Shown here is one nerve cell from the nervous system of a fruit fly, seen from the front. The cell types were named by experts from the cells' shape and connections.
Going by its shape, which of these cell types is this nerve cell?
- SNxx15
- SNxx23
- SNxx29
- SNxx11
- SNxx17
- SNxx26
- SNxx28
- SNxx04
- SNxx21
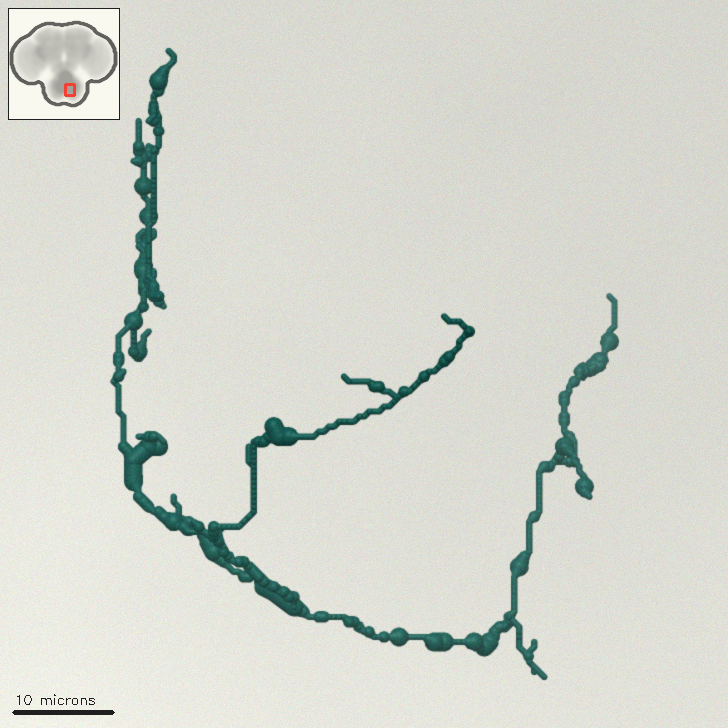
SNxx29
